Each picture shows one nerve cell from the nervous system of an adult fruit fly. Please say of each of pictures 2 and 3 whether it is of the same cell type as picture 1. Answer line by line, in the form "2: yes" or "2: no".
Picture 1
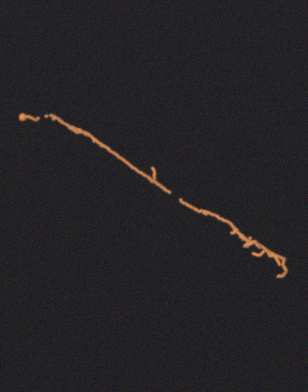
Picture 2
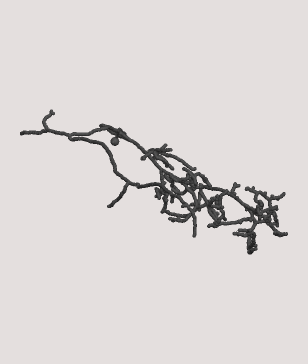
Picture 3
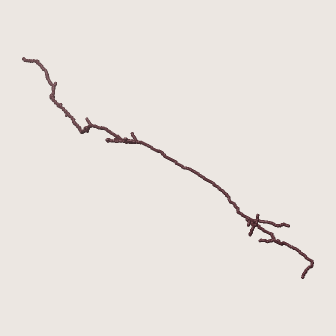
2: no
3: yes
